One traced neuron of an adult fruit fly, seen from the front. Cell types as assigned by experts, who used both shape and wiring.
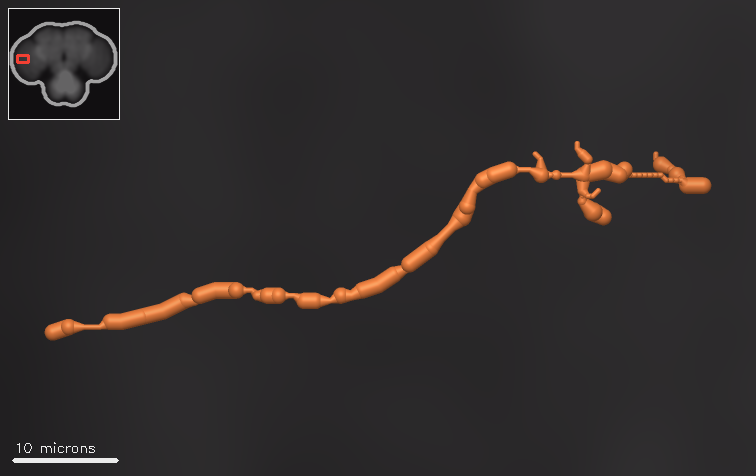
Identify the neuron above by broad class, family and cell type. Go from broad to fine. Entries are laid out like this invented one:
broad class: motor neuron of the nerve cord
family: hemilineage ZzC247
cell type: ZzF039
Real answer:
broad class: optic-lobe intrinsic neuron
family: L
cell type: L4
